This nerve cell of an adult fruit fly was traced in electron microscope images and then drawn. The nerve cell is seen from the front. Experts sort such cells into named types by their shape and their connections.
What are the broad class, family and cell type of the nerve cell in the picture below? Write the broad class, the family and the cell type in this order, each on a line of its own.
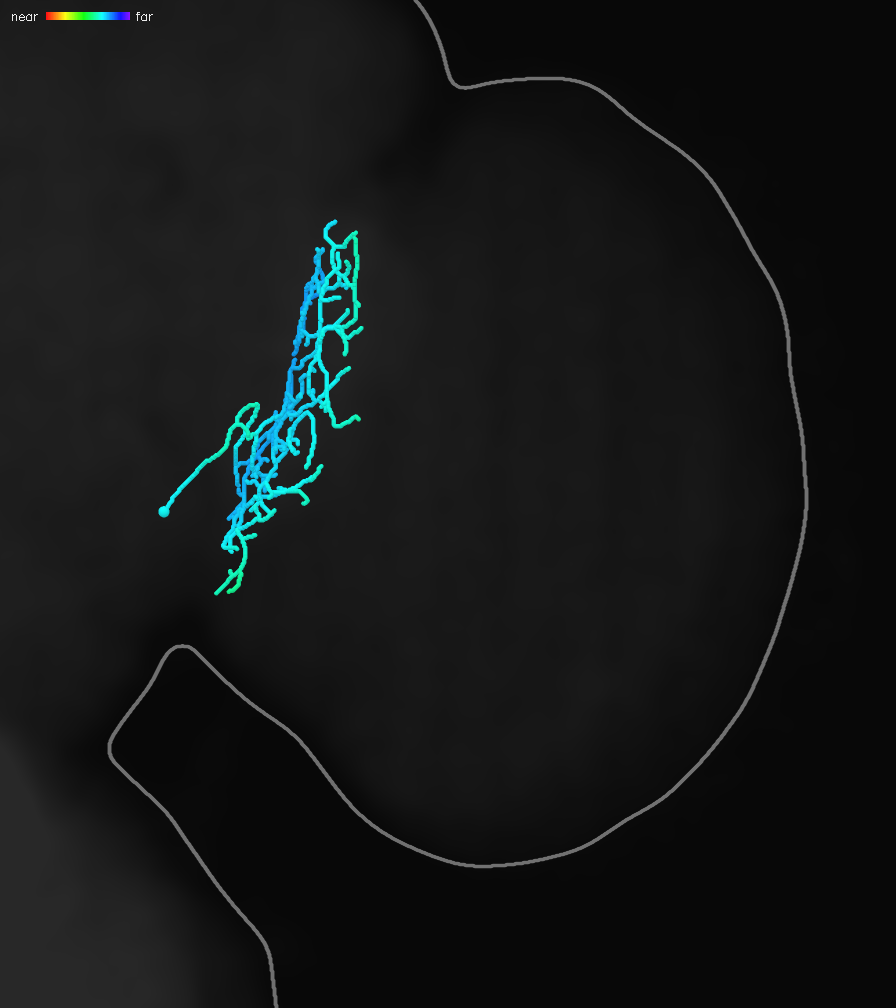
optic-lobe intrinsic neuron
Li
Li19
